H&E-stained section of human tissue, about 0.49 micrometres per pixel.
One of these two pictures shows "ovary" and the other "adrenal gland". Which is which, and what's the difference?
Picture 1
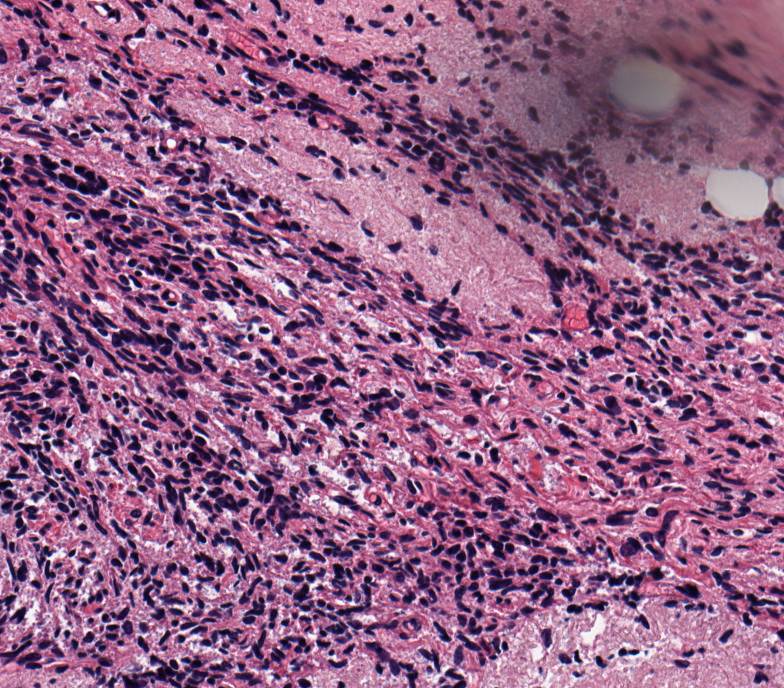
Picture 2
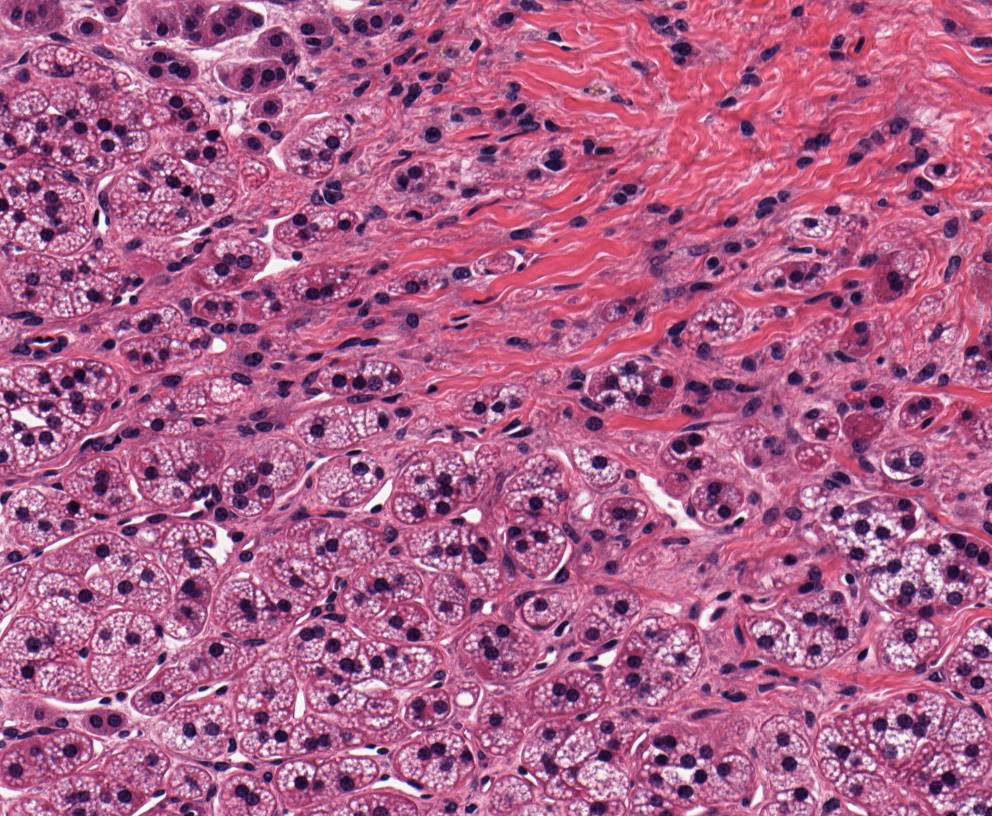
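Identification: picture 1, ovary; picture 2, adrenal gland. In the ovary, most nuclei are dark and elongated to oval, in cells with scant, poorly defined cytoplasm. A pale pink, finely fibrillary band with sparse cells crosses the upper middle of the field, and a small vessel containing red blood cells lies just right of centre. In the adrenal gland, the cells across the left and lower parts of the field form rounded nests separated by thin, delicate septa. These cells have pale, finely vacuolated, bubbly cytoplasm and round, dark nuclei of fairly uniform size. Bright pink wavy collagen bundles sweep from the upper right corner toward the centre.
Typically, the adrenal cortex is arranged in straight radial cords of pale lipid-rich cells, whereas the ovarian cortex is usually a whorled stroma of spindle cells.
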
